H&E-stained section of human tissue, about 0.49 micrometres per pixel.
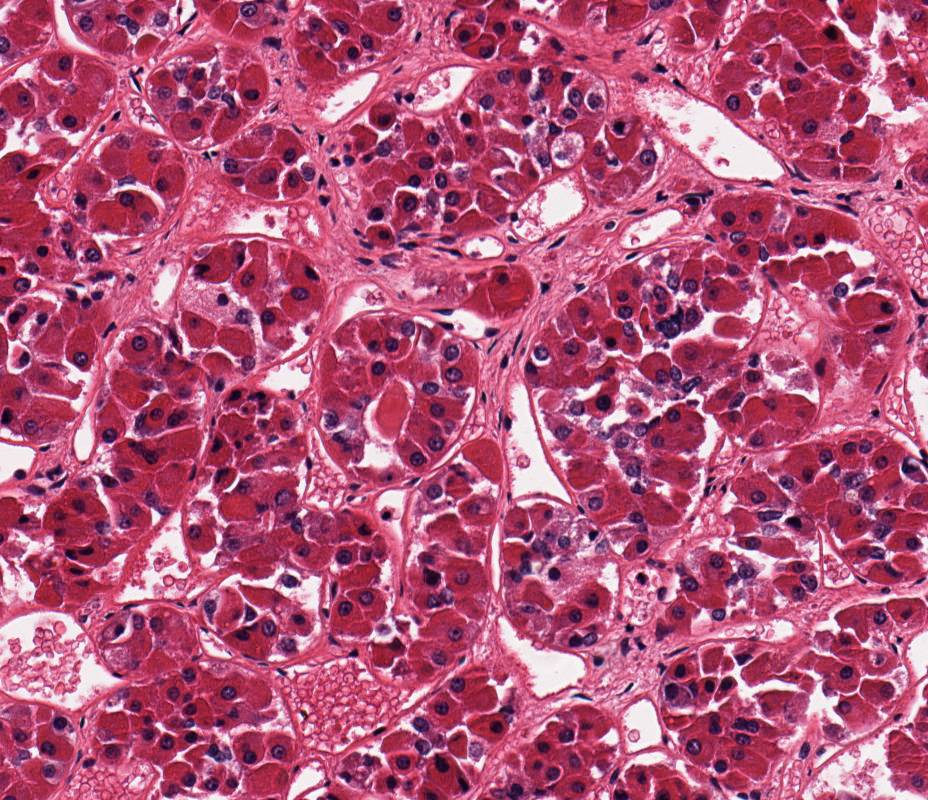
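Pituitary, and you can see the cells sitting in rounded nests right across the field, divided by thin fibrous septa. Most of them are large and polygonal, with plenty of deeply eosinophilic cytoplasm. Between the nests run thin-walled vascular spaces full of red blood cells, at lower left and along the right edge, for instance. Many nests have pulled away from their septa, leaving white retraction clefts.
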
